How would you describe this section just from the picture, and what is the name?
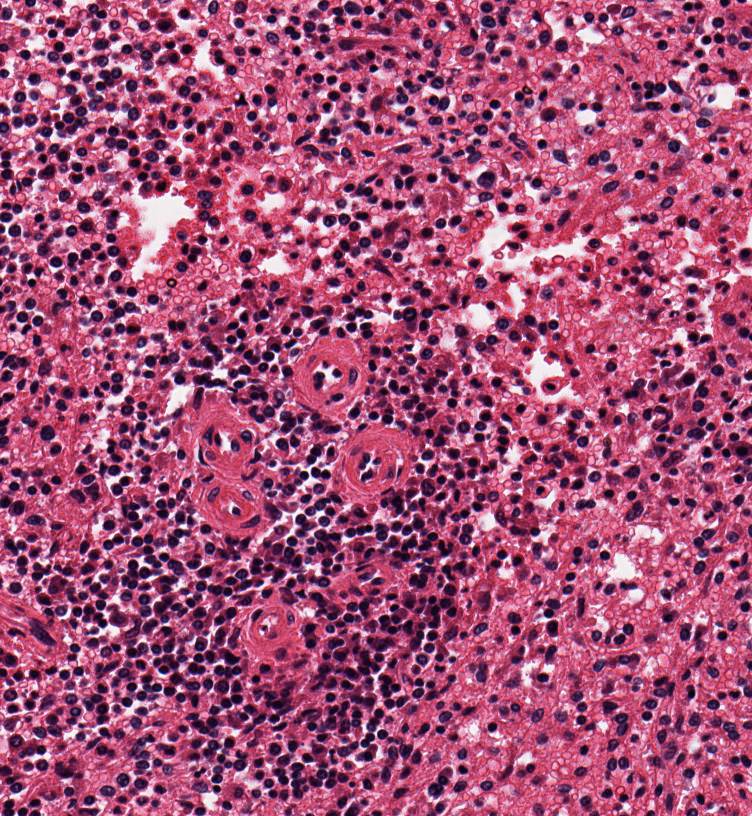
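At the centre and lower centre, dense, dark-staining small round cells collect. Within them I count about five small arterioles, walls thick and concentrically layered pink, lumens narrow. Round them crowd small lymphocytes: round dark nuclei, scant cytoplasm. Around it, most markedly in the upper half, red blood cells pack the tissue among scattered nucleated cells. Spleen.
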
